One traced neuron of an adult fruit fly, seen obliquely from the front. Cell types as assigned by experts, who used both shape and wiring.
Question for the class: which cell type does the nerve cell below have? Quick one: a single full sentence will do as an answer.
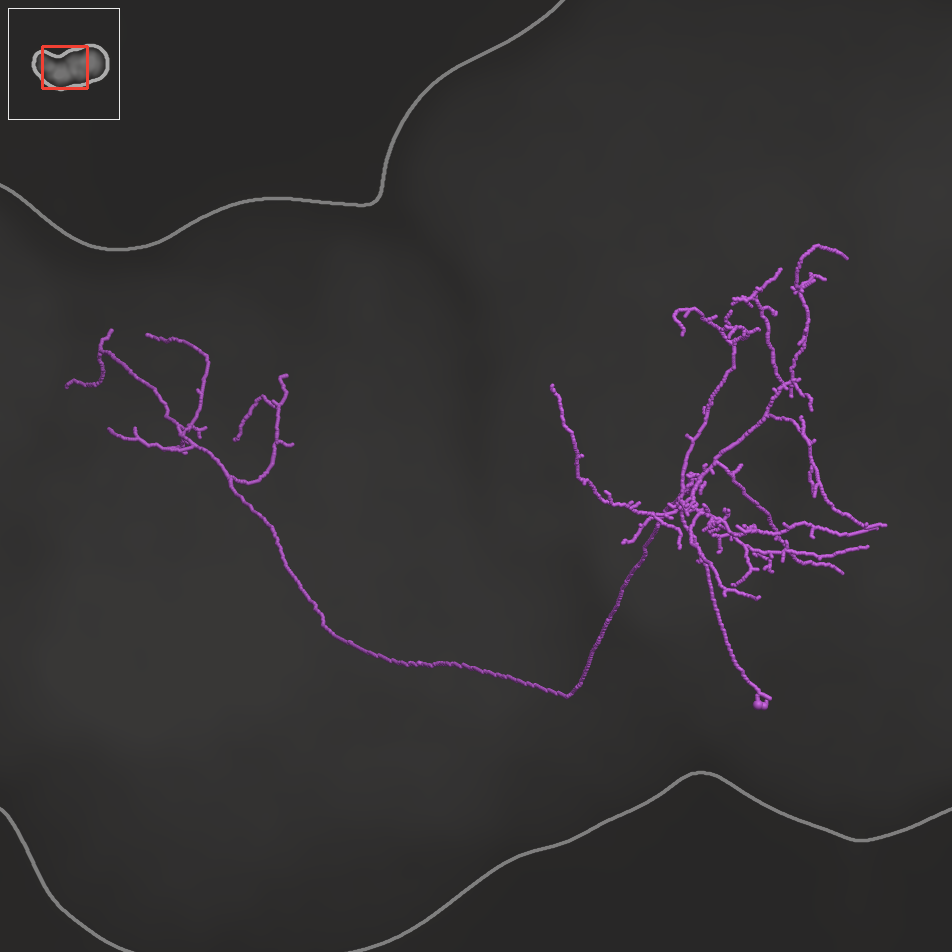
Belonging to the cell type DNg02_a is this nerve cell.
